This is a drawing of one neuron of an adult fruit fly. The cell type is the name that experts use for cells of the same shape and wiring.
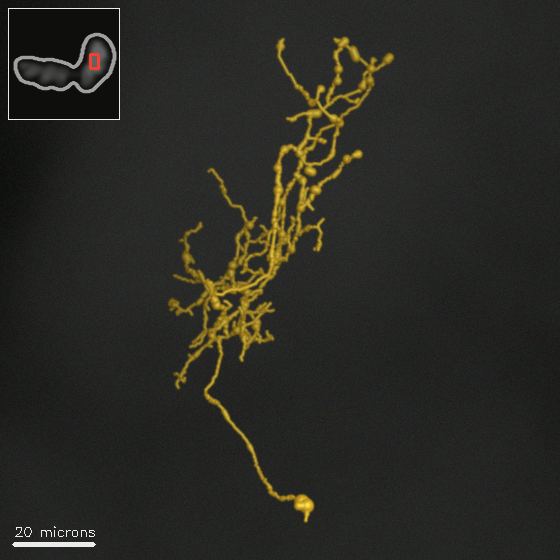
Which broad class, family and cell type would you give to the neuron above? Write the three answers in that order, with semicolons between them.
central-brain intrinsic neuron; hemilineage LHa2; CB2938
